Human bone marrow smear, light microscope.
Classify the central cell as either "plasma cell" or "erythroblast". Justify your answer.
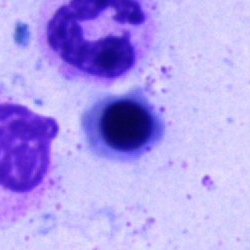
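This is an erythroblast. What decides it is the cytoplasm, a pale blue-grey rim broadest on the left side, not deep blue.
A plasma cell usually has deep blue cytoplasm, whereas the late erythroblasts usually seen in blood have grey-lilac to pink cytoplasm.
The cell has a smooth, roughly round outline, and its chromatin is very dark and evenly dense, with no visible pattern. The nucleus sits off-centre towards the right of the cell.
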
